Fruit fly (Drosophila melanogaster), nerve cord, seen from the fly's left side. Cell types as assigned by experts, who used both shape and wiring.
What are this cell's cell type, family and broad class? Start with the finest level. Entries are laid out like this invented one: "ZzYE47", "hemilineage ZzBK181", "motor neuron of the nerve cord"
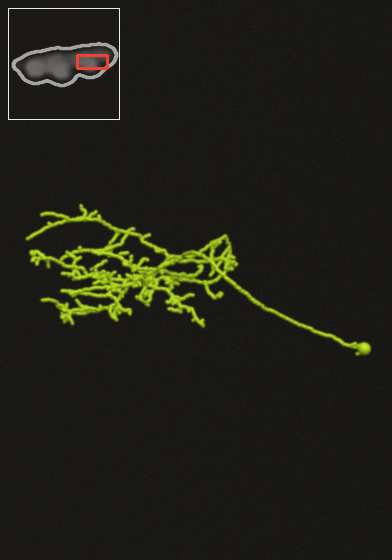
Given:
"IN04B105", "hemilineage 04B", "nerve-cord intrinsic neuron"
